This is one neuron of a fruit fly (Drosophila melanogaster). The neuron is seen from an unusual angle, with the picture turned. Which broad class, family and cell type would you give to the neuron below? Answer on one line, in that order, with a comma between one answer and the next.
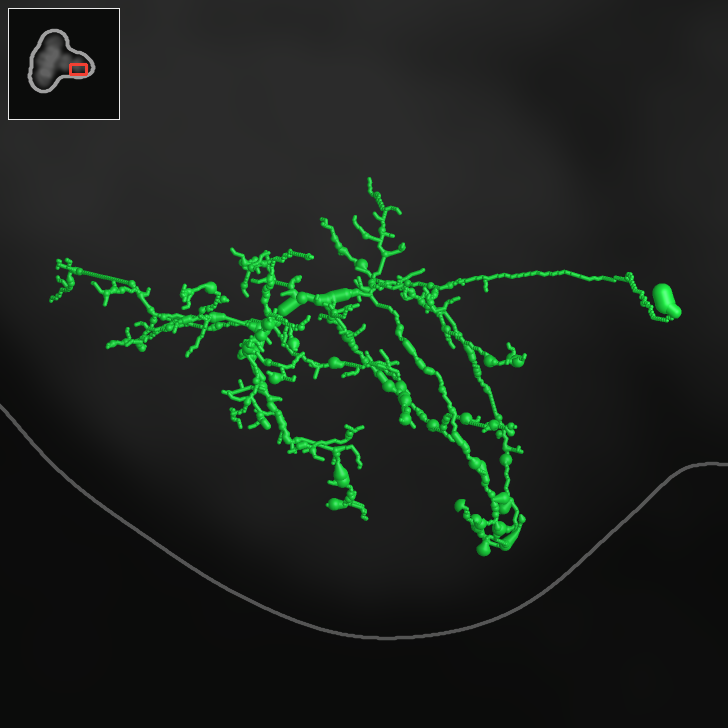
nerve-cord intrinsic neuron, hemilineage 20A.22A, IN20A.22A067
